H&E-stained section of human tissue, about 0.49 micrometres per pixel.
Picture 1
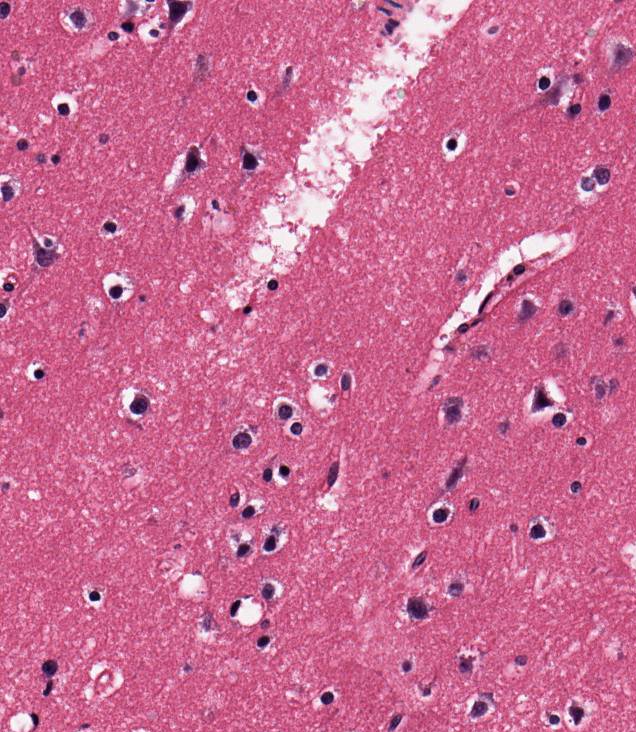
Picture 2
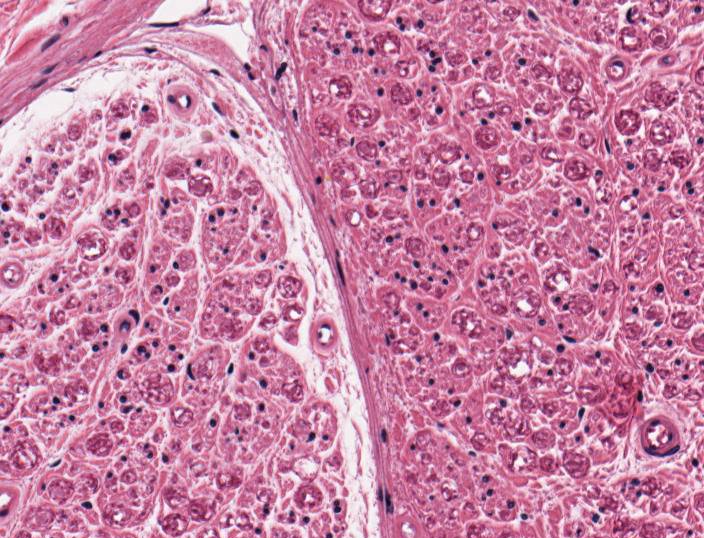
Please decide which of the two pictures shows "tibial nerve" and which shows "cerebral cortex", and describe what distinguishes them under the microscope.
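In picture 1 the tissue is cerebral cortex; picture 2 is tibial nerve. The cerebral cortex field has no epithelium, glands or other organised units, and contains scattered neurons with angular, purple-tinged cytoplasm and larger nuclei, for example at the right middle and upper left, among many small, round, dark nuclei within clear halos. The tibial nerve field is divided into two large compartments by a curved fibrous band running from top centre to bottom centre, whose flattened, elongated dark nuclei lie parallel to its length. In both compartments, small dark oval nuclei are scattered fairly evenly among rounded profiles.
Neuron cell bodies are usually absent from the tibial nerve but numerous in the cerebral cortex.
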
